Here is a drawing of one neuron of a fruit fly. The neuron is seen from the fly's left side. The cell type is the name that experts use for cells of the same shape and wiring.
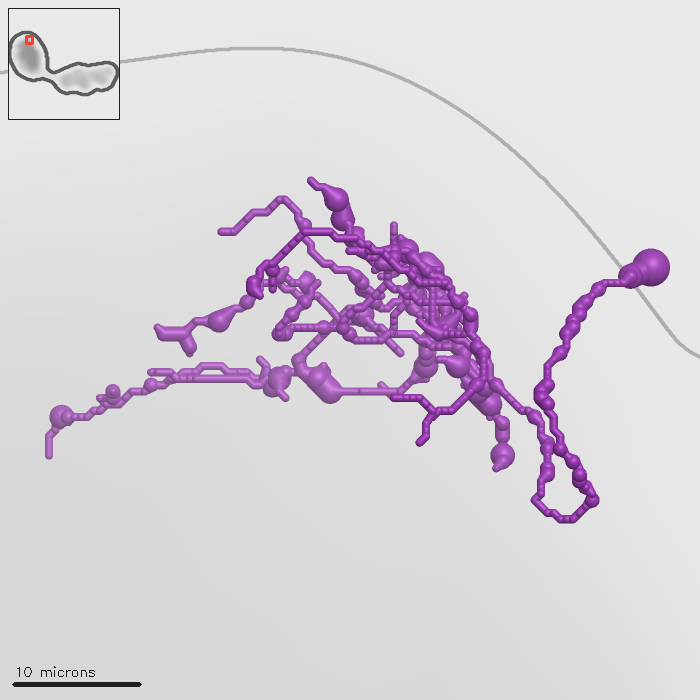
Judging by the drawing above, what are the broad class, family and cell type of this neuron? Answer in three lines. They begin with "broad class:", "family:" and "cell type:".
broad class: central-brain intrinsic neuron
family: hemilineage SLPpm1
cell type: CB4130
